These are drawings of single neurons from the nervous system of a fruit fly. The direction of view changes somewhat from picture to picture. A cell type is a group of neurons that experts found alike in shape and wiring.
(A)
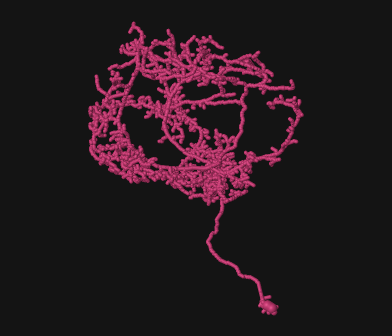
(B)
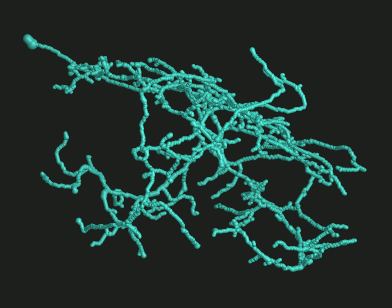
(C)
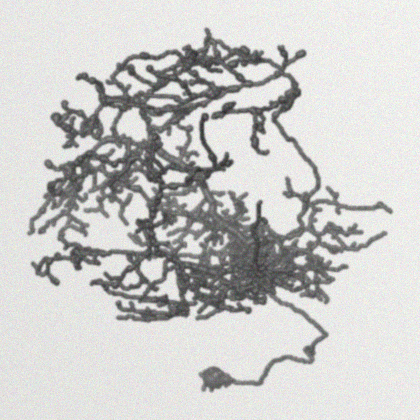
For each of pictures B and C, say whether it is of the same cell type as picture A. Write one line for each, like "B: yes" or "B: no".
B: no
C: yes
